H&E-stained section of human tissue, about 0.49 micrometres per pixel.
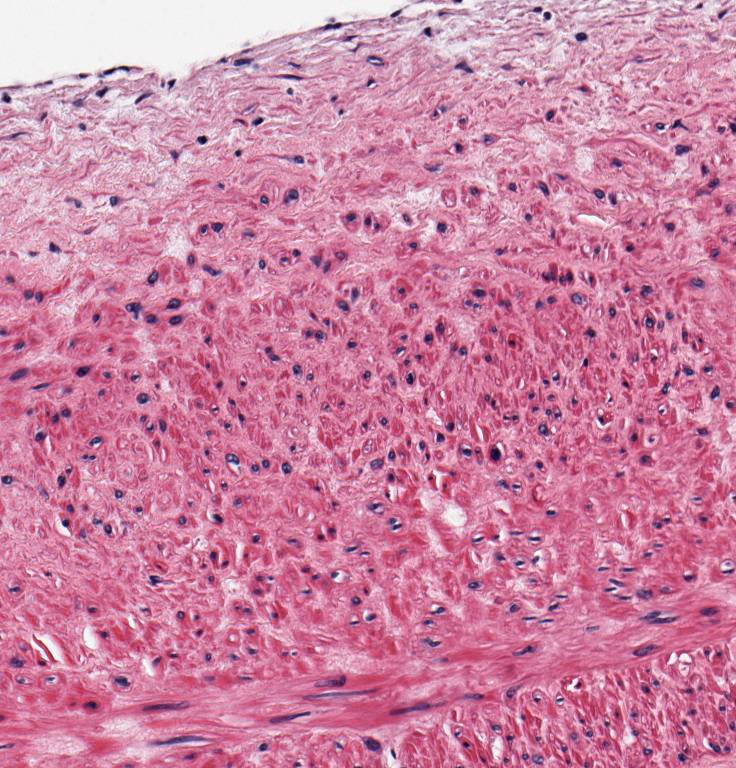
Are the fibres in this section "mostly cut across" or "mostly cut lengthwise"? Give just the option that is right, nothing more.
Mostly cut across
